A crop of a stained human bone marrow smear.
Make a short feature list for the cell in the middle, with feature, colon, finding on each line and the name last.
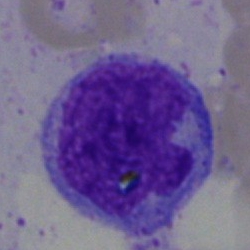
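Outline: round, and smooth all the way around.
Nucleus: fills most of the cell; note the notch cut into its right side.
Cytoplasm: look closely, no clear vacuoles.
Name: monocyte.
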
